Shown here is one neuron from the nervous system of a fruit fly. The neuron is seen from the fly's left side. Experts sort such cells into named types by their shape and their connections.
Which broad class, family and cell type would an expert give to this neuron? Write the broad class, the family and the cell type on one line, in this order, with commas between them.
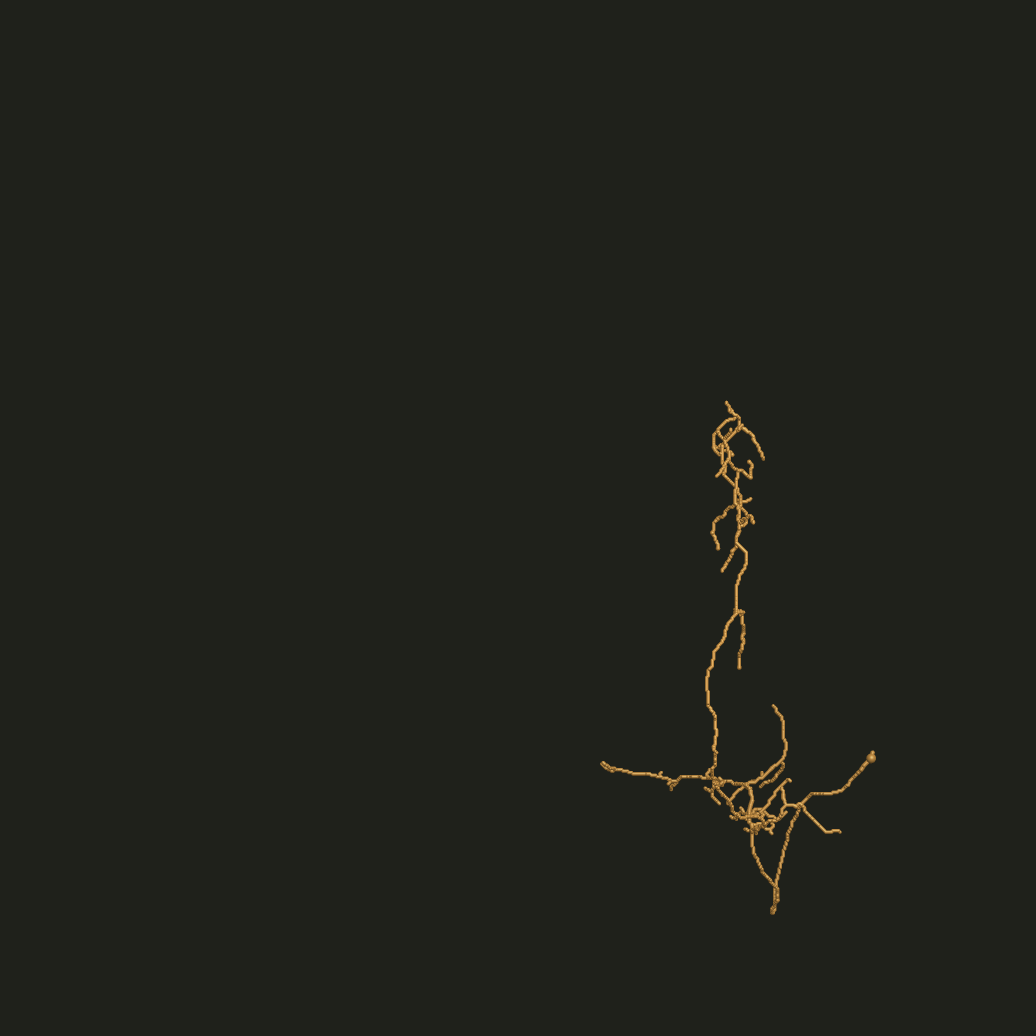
central-brain intrinsic neuron, hemilineage LB19, GNG309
